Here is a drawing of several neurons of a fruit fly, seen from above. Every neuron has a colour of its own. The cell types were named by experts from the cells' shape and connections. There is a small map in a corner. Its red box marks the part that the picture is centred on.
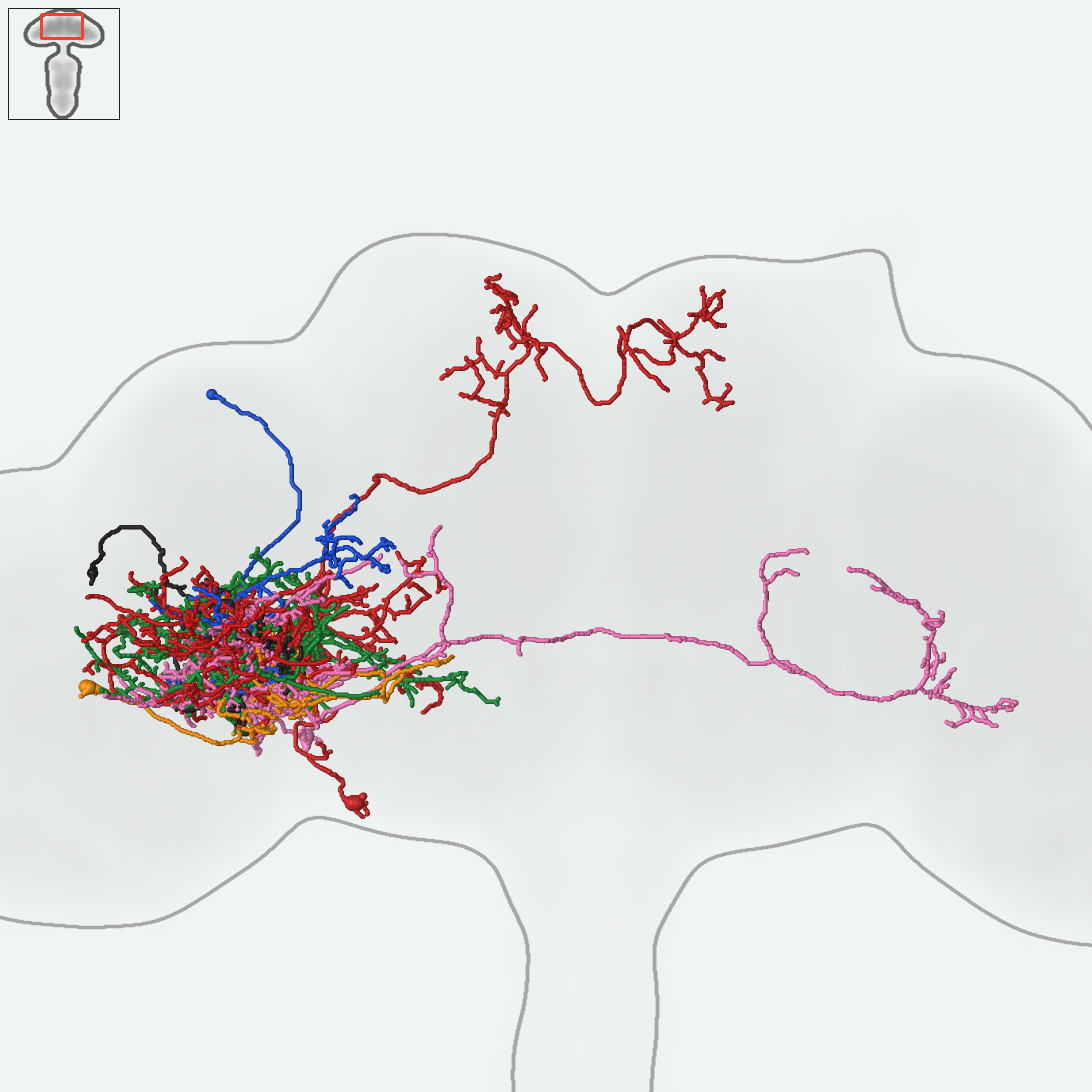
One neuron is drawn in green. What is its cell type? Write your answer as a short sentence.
The cell type is LHAV2d1.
